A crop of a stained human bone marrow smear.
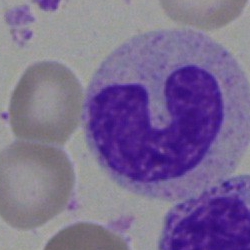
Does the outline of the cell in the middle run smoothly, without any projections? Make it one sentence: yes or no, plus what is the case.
Yes, what bounds this cell is a smooth, even outline.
